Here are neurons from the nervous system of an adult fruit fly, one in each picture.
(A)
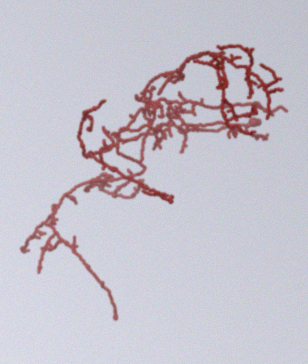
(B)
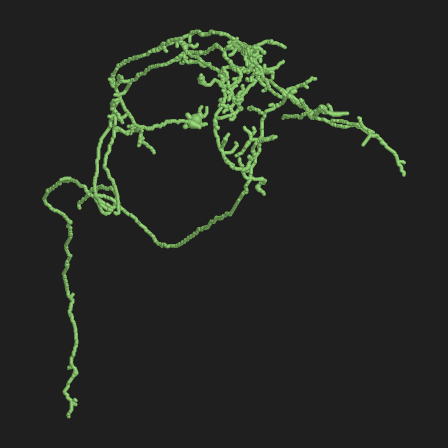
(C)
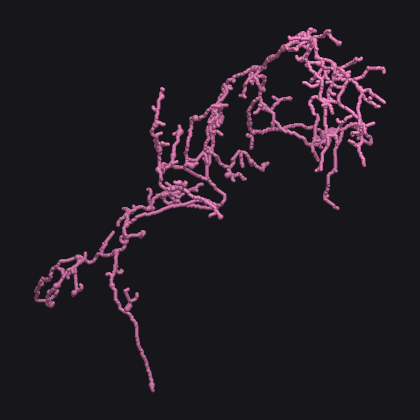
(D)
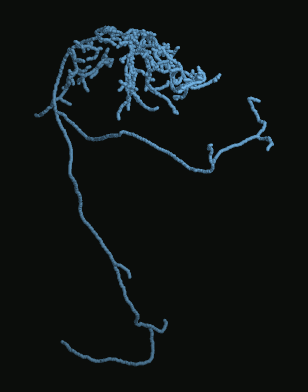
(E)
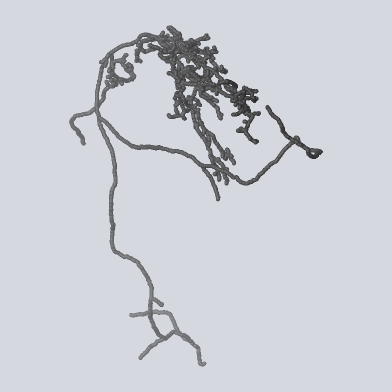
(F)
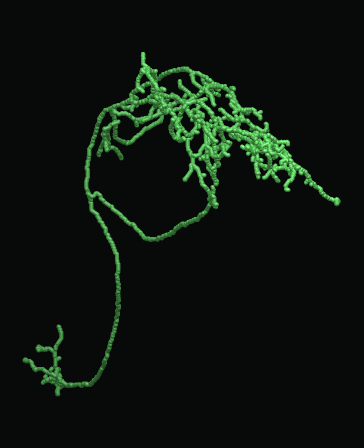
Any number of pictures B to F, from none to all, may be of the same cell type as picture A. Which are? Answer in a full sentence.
Picture C is of the same cell type.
